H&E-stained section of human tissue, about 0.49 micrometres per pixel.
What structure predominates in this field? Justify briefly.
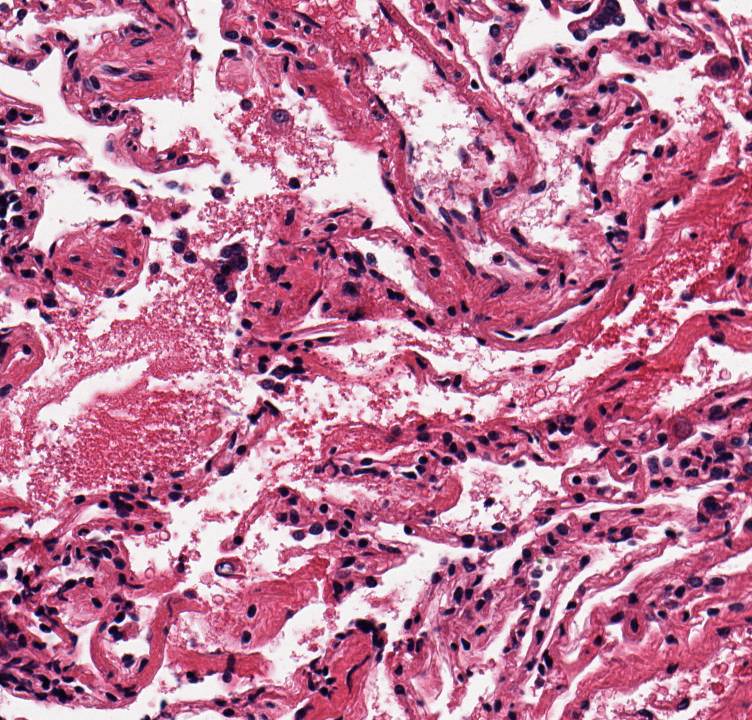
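Alveolus is what this field mainly shows. Branching pink strands enclose irregular clear spaces in a mesh across the field, and this decides it.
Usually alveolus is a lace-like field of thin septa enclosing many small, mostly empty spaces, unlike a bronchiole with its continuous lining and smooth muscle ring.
Small dark elongated nuclei lie along the strands.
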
